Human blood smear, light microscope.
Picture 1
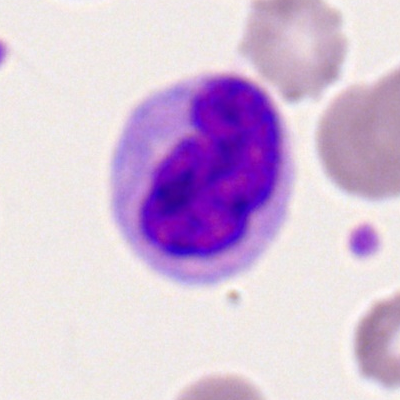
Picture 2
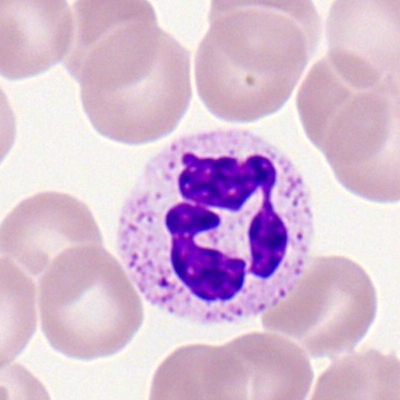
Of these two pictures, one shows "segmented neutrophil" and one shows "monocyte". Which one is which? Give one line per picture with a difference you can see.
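Picture 1 shows a monocyte: No distinct granules are visible in the cytoplasm.
Picture 2 shows a segmented neutrophil: Fine pinkish-purple granules are scattered throughout the cytoplasm.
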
